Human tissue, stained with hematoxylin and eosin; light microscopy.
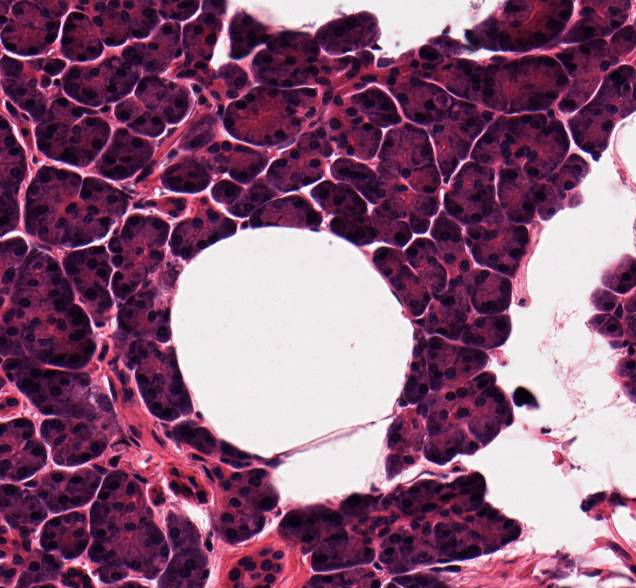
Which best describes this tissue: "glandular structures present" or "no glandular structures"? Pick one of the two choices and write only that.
Glandular structures present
